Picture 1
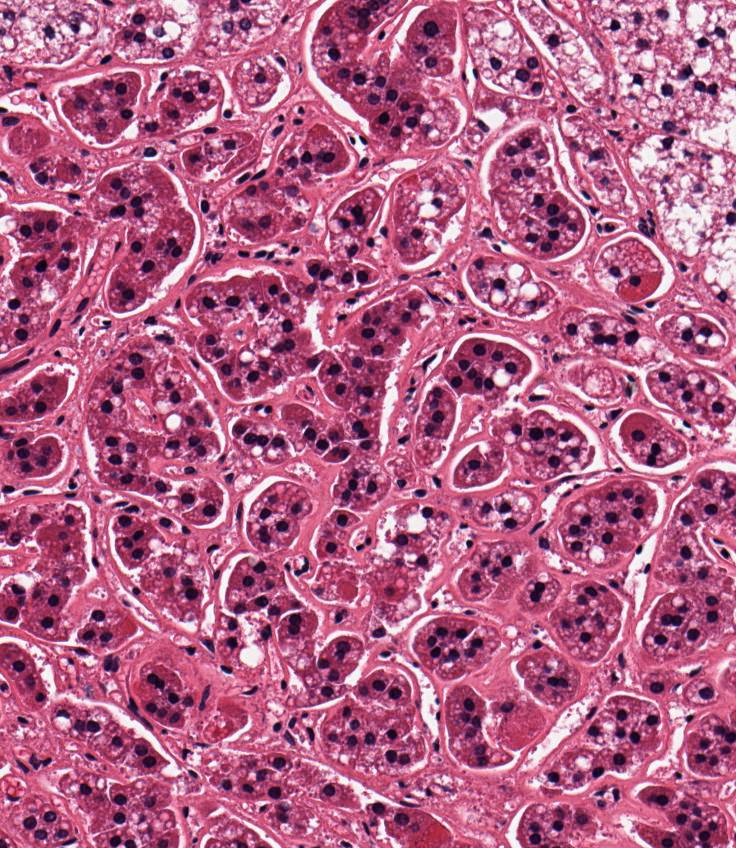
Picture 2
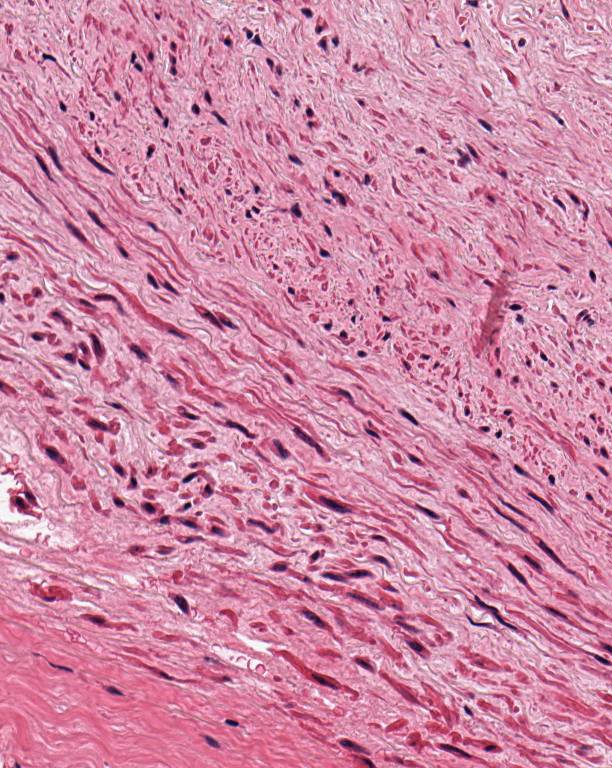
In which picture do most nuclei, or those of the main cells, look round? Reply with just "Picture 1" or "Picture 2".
Picture 1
